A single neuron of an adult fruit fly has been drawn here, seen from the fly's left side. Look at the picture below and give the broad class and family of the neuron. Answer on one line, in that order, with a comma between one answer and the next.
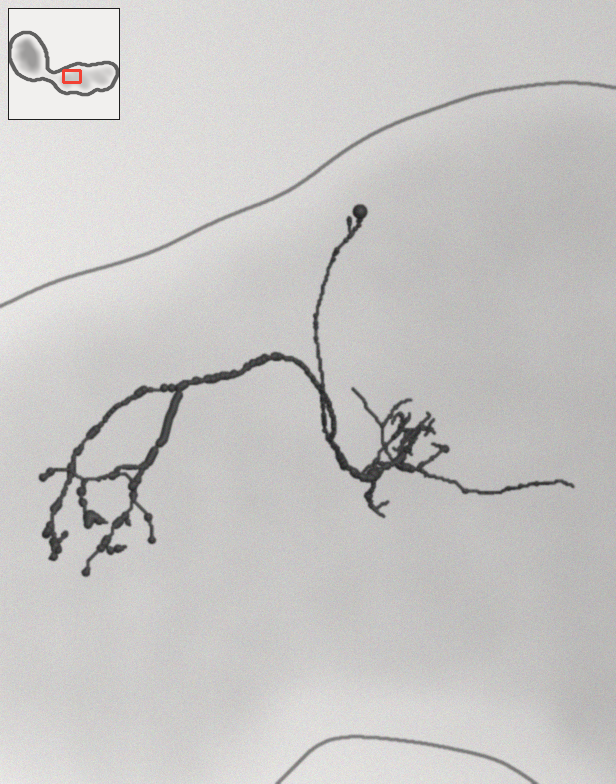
nerve-cord intrinsic neuron, hemilineage 11A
